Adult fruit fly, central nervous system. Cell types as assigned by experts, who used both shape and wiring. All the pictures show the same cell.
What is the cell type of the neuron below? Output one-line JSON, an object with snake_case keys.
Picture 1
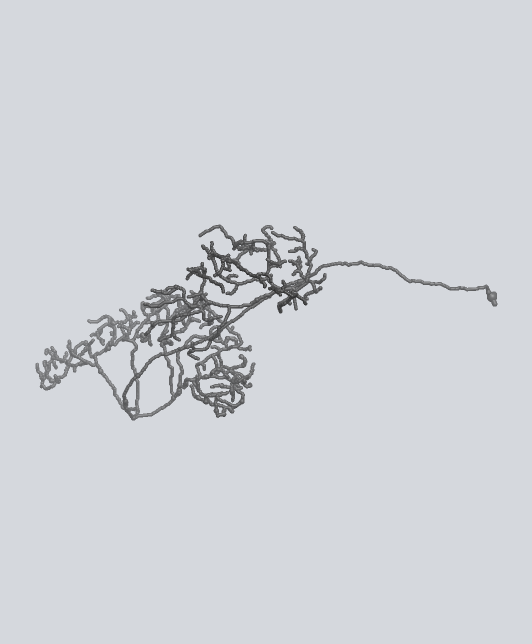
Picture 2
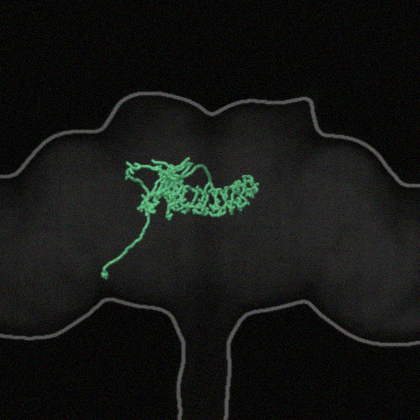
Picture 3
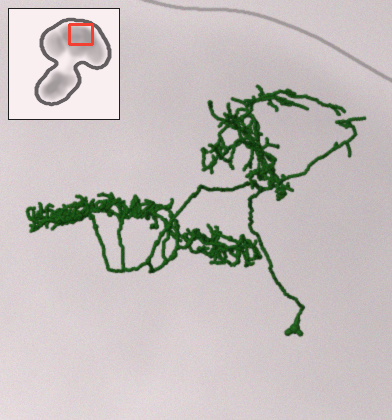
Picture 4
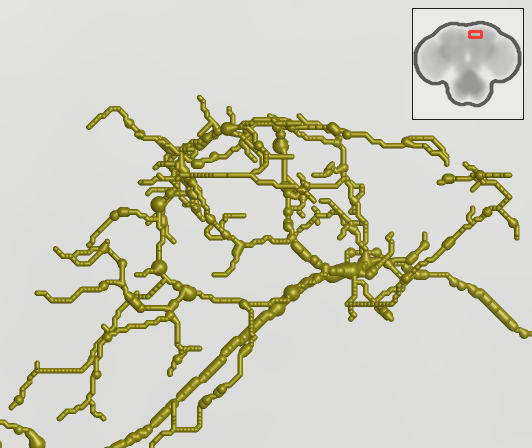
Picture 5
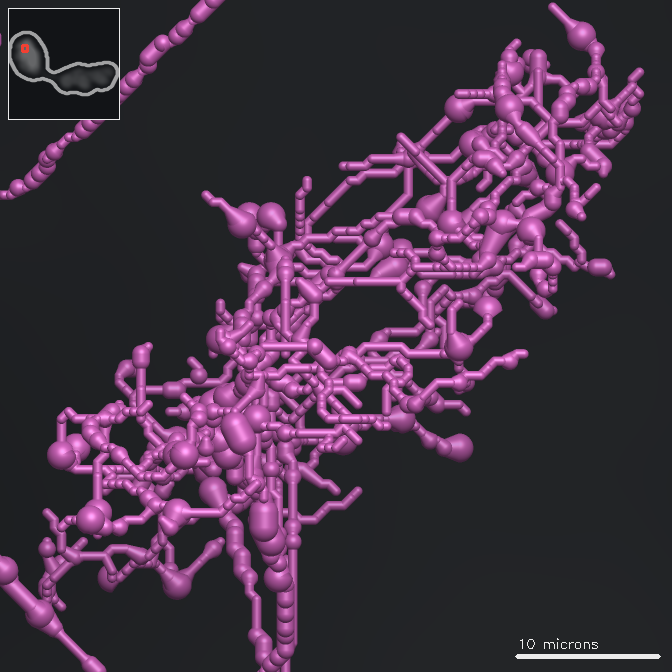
{"cell_type": "FB5Y_b"}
